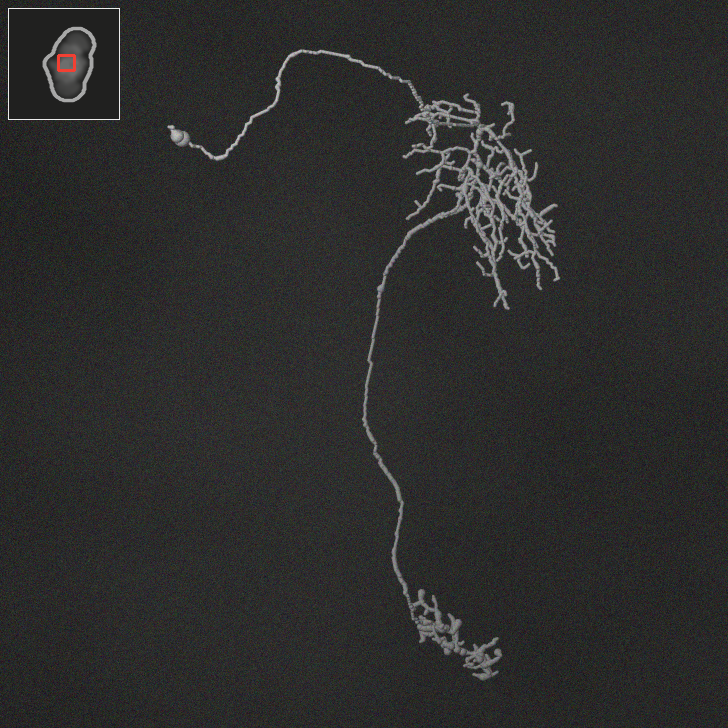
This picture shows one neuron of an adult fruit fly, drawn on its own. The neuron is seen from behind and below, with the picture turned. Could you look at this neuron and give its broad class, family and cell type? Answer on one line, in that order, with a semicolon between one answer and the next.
central-brain intrinsic neuron; class CX; FR1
